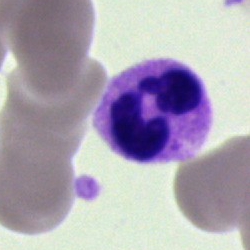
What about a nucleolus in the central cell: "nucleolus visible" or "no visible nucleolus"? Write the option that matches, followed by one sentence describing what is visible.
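No visible nucleolus. No nucleoli are visible in the nucleus.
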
